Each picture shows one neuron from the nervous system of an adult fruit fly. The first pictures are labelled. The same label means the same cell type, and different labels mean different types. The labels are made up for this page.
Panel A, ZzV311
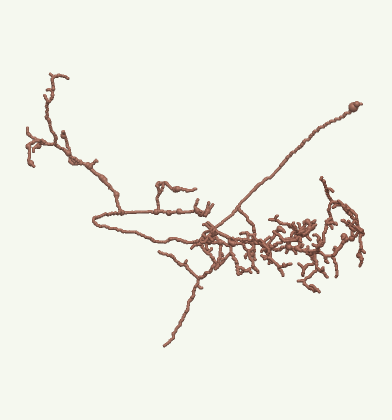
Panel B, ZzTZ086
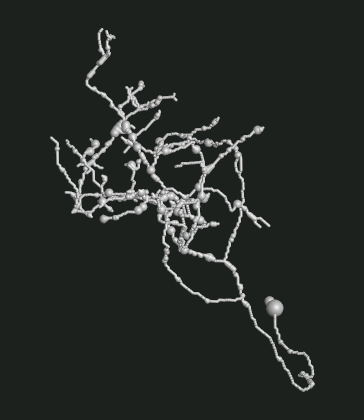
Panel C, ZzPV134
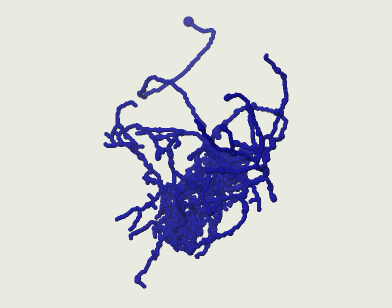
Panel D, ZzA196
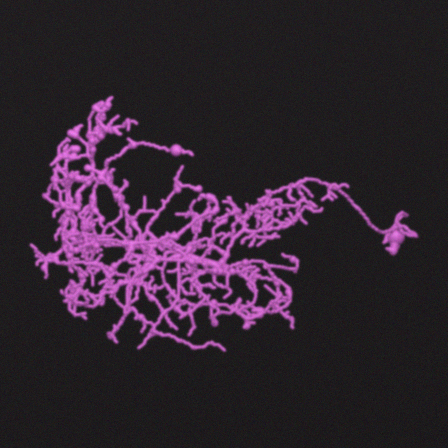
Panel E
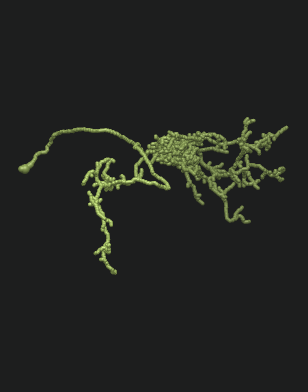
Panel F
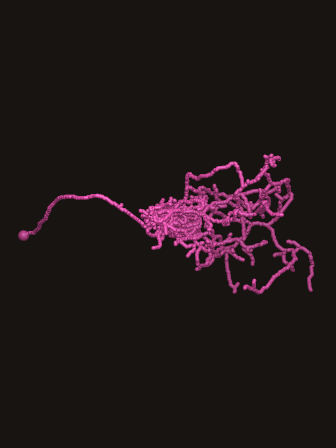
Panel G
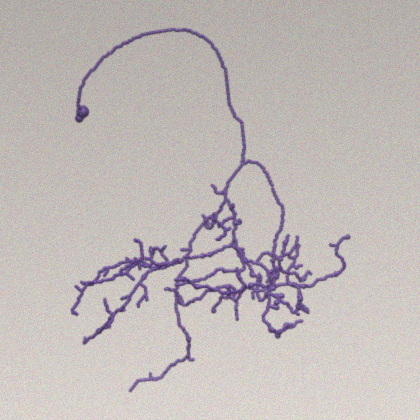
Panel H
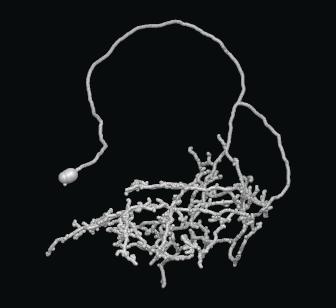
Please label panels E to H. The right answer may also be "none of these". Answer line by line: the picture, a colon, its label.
E: ZzV311
F: ZzA196
G: ZzTZ086
H: none of these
